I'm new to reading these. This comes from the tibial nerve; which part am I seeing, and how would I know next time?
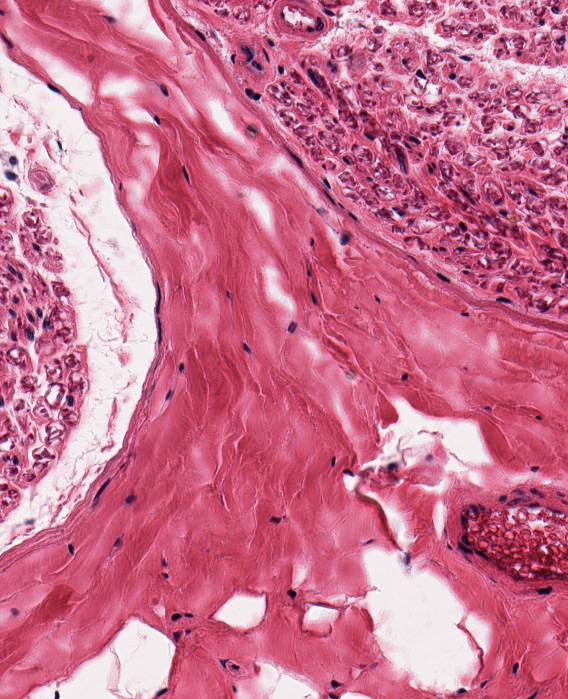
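Answer: epineurium. Dense eosinophilic collagen occupies the centre and lower half, with sparse dark elongated fibroblast nuclei scattered between its bundles.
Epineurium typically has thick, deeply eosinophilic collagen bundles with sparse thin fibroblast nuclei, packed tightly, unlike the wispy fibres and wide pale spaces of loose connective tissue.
Cross-cut nerve fibre bundles lie at the upper right and left edge.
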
